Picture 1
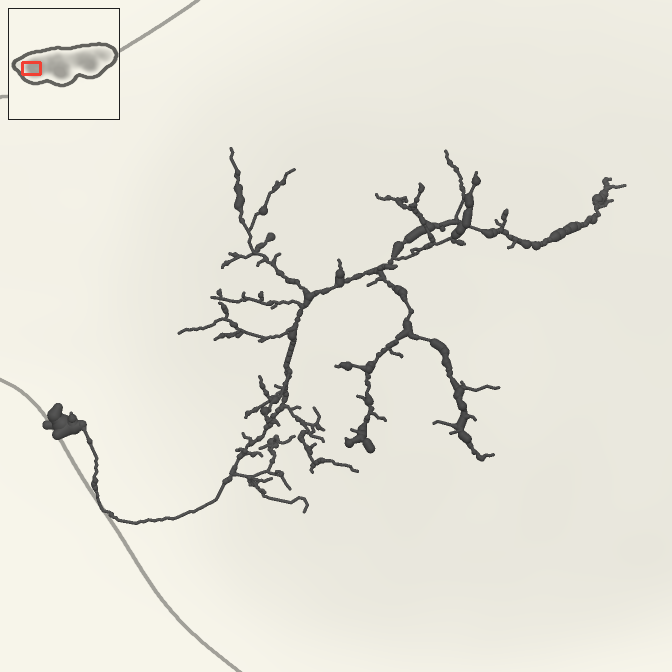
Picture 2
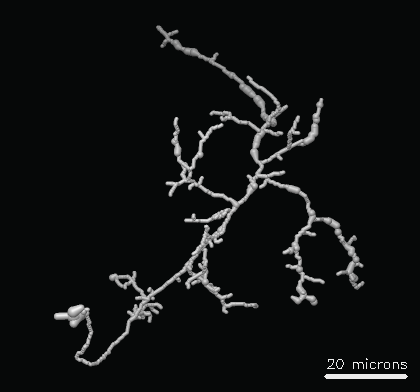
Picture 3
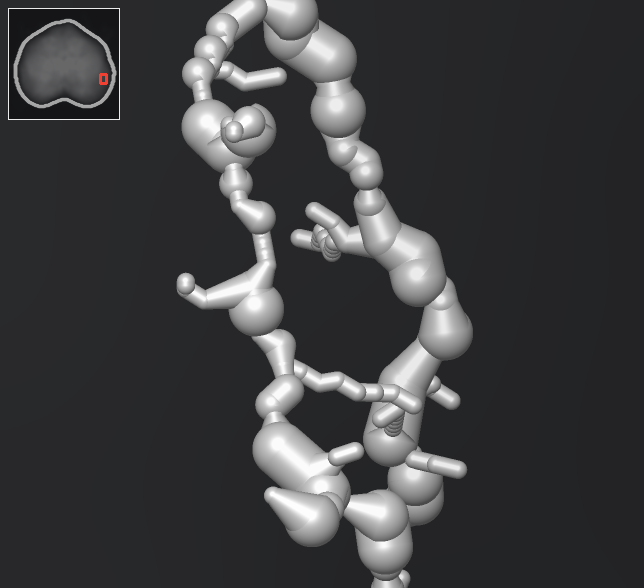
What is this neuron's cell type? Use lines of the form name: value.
cell type: IN13A063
